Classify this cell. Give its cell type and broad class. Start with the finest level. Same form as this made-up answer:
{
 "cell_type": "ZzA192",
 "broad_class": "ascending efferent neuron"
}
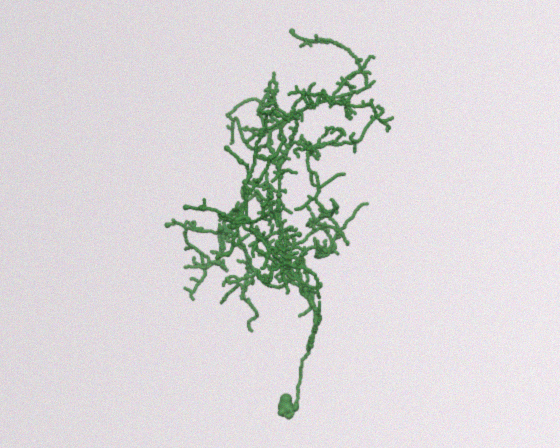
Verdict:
{
 "cell_type": "AVLP348",
 "broad_class": "central-brain intrinsic neuron"
}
